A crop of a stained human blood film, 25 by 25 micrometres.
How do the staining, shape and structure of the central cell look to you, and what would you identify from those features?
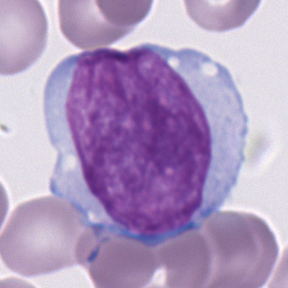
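Looking first at the nucleus, I find chromatin that is fine and lacy, broken by small pale spaces rather than coarse dark clumps. Around it the cytoplasm is a pale grey-blue, forming a broad rim that grows widest on the right side of the nucleus. Near the upper right edge I notice a few small clear vacuoles in that cytoplasm. This is a myeloblast.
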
